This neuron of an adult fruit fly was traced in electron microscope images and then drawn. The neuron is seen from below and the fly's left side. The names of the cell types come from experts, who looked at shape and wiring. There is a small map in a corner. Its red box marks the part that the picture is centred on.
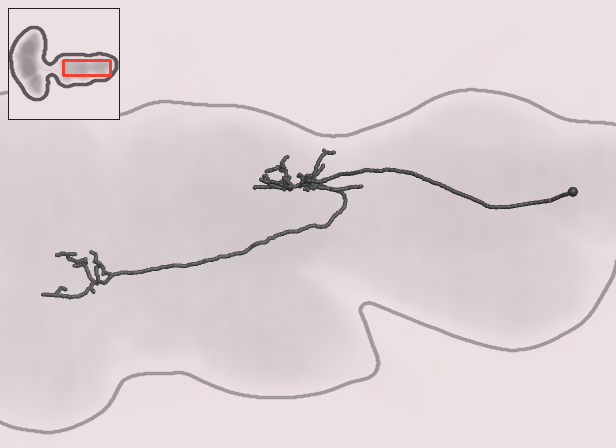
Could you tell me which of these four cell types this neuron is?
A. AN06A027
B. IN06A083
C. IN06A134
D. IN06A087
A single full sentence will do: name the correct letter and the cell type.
The cell type for the neuron is option B, which is IN06A083.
